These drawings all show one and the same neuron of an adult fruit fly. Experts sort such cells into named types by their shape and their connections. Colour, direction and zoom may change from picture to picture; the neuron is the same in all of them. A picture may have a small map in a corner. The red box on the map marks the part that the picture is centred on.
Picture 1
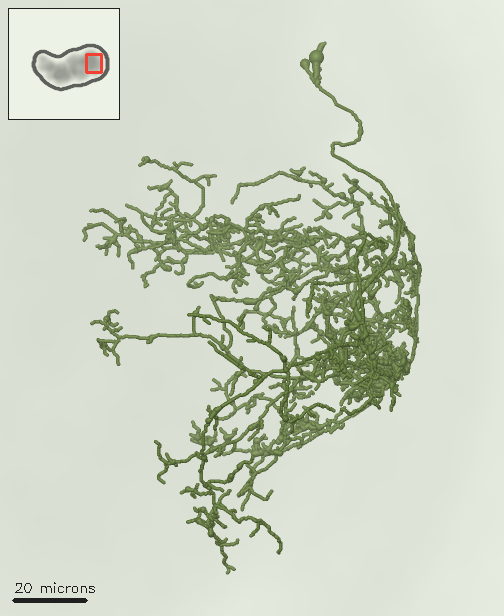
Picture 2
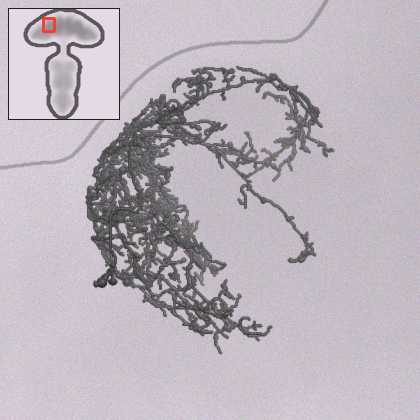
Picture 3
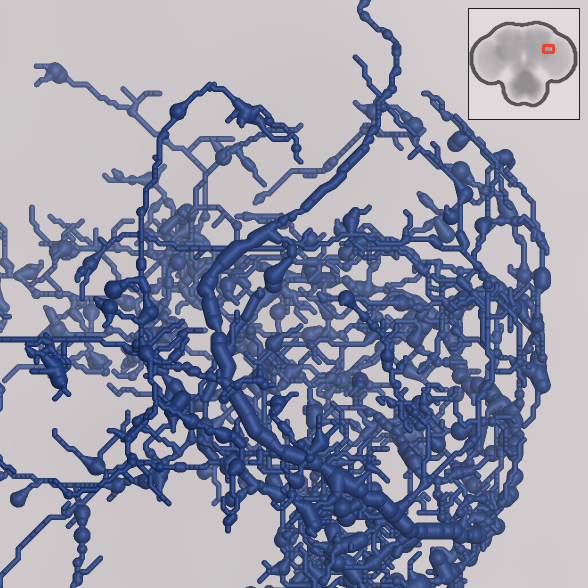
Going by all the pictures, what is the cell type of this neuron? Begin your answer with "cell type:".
cell type: AVLP440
